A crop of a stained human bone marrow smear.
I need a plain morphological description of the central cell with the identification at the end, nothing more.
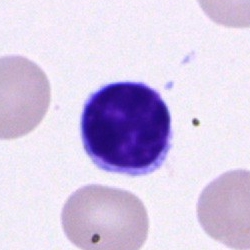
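The cell outline is round and smooth. The nucleus occupies almost the entire cell, so the cytoplasm is limited to a scanty rim. This pale blue rim is thin and widest along the lower edge. Chromatin is dense and dark purple, showing coarse clumps and a few paler patches. The cell is a lymphocyte.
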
